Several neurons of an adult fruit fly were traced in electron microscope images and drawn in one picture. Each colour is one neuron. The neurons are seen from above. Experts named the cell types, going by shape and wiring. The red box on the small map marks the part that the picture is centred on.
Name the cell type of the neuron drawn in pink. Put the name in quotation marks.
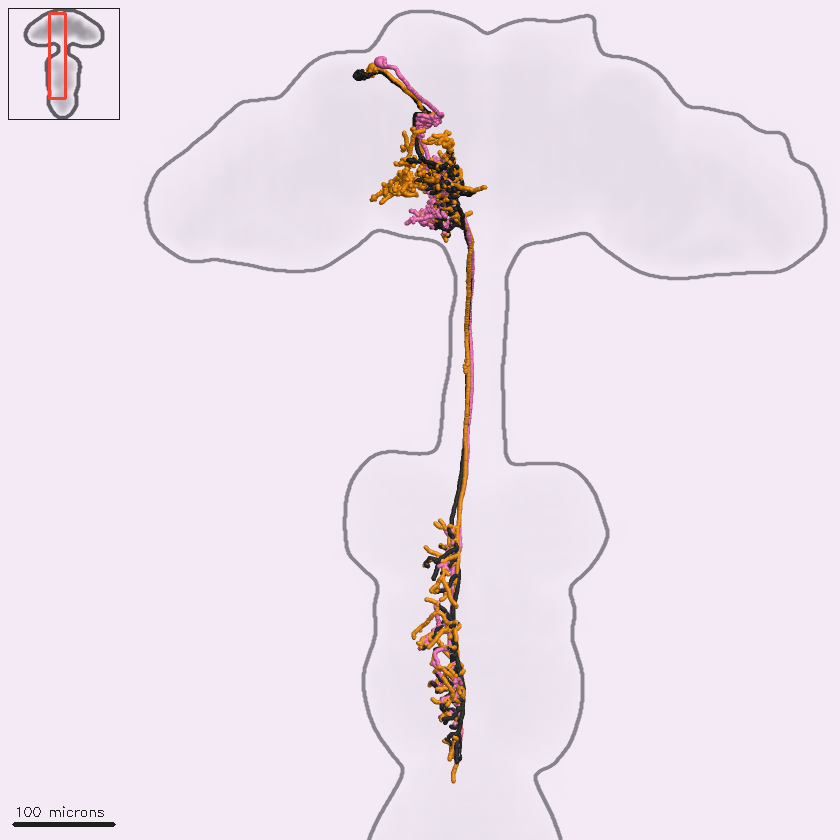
"DNa15"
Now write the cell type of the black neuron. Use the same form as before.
"DNa05"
